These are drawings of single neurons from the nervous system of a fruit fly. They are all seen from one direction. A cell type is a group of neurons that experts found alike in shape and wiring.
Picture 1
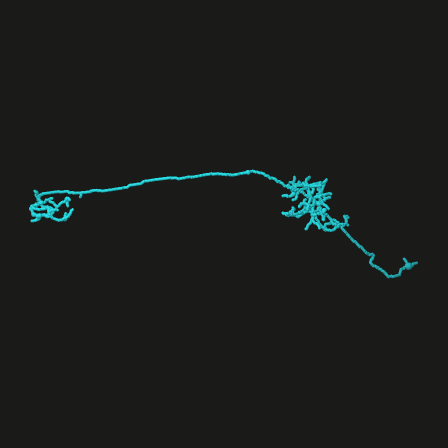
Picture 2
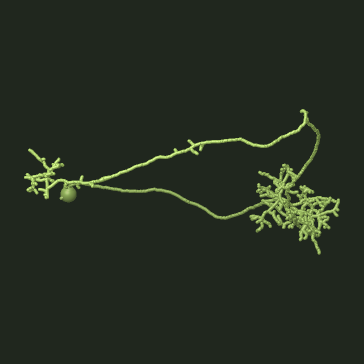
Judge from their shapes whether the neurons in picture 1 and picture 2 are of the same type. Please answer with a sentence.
They are of different cell types.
